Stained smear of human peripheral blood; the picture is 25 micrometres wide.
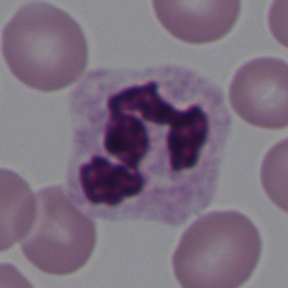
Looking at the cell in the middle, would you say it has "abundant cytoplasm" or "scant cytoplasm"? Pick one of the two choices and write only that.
Abundant cytoplasm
